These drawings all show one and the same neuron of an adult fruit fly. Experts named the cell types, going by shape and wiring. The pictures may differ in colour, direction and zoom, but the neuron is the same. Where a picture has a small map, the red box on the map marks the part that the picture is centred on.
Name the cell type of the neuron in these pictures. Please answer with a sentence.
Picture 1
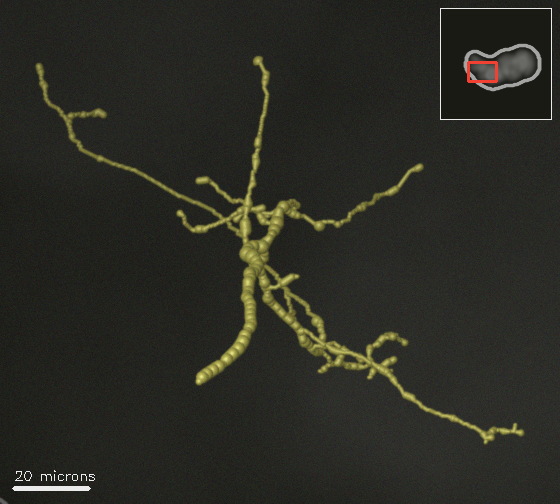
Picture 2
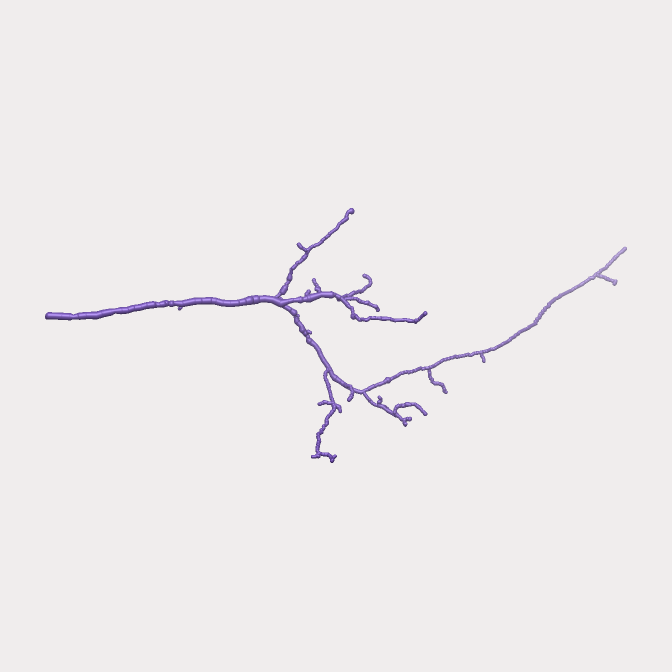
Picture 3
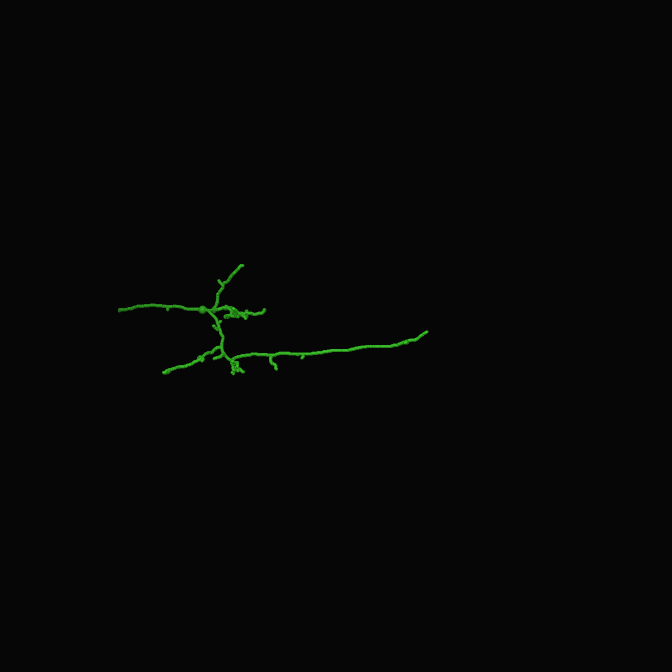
The cell type is SNpp06.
